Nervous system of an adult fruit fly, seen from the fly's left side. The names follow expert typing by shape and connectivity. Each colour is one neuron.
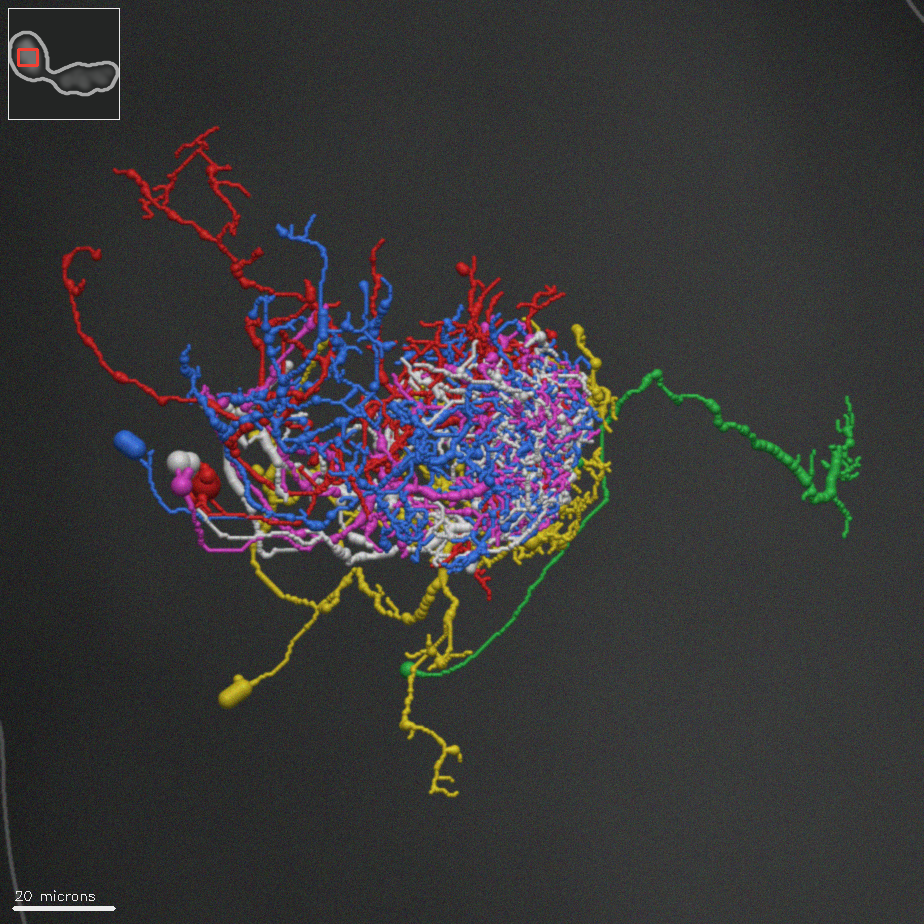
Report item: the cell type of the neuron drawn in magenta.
PVLP085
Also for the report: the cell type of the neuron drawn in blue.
PVLP079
